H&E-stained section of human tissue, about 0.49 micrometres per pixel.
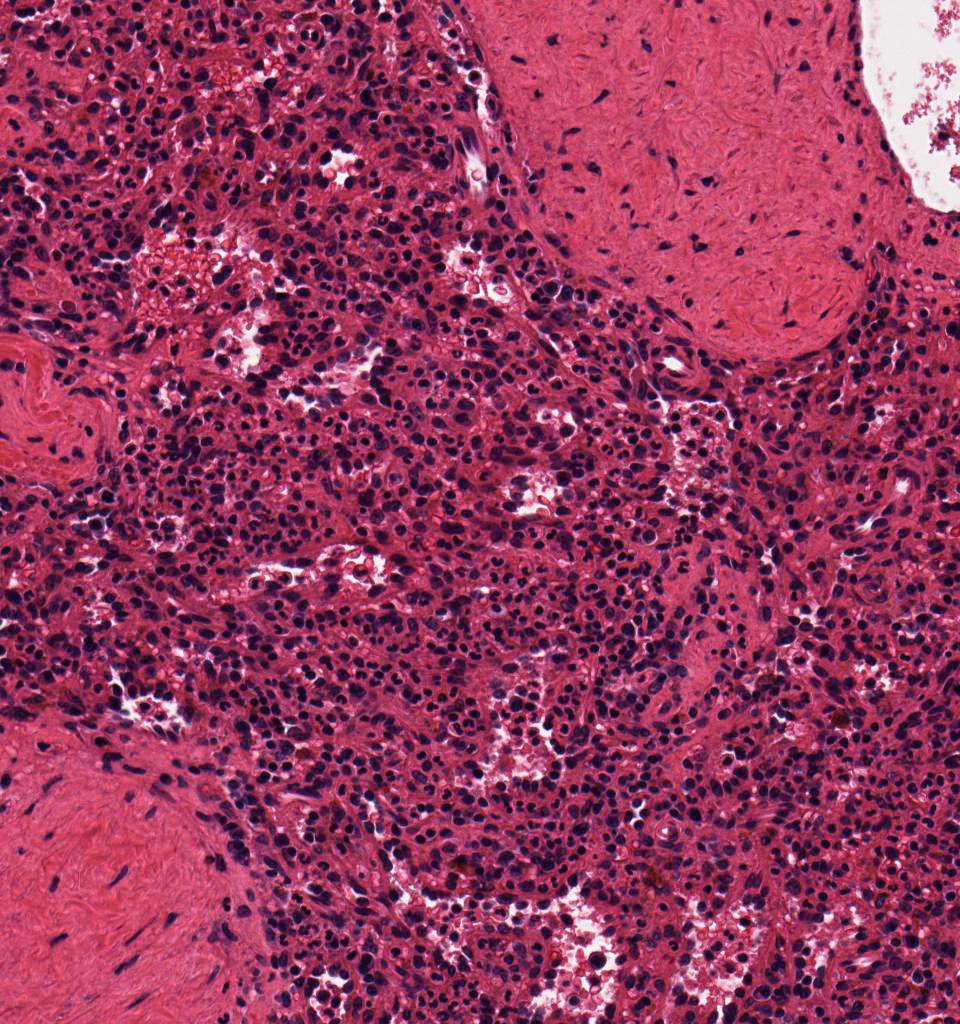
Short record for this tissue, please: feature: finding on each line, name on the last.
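Cell sheet: dense, closely packed, dark-nucleated; fills most of field, especially centre
Nuclei: mostly small, round, darkly stained; scant cytoplasm
Fibrous areas: smooth, pale pink, rounded; wavy fibres, few elongated nuclei; upper right and lower left
Pigment: few small brown granules among packed cells
Name: spleen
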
